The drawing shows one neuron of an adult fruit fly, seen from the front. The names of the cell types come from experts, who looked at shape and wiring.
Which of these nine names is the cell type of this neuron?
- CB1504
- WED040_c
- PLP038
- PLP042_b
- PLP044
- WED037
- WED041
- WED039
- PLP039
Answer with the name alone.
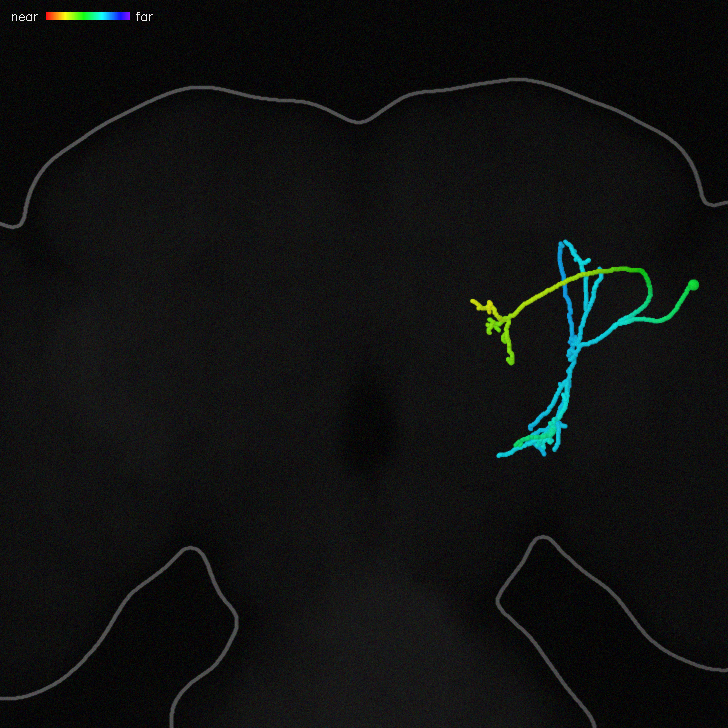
CB1504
